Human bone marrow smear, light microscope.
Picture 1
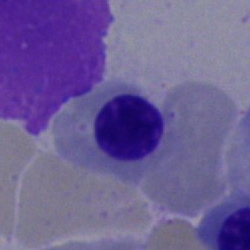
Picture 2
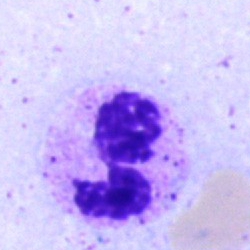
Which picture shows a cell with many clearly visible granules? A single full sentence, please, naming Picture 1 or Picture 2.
There are many visible granules in the cytoplasm of the cell in Picture 2.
